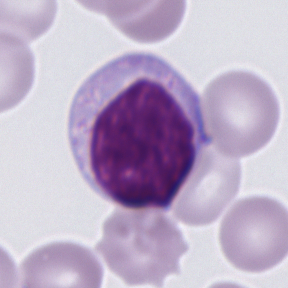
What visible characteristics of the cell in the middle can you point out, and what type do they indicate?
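The outline looks round to slightly oval, and smooth. The nucleus is one rounded mass, with no lobes or deep indentation, set off-centre toward the lower right. Pale blue-grey cytoplasm rims it, widest on the upper left. I'd name it a large granular lymphocyte.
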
